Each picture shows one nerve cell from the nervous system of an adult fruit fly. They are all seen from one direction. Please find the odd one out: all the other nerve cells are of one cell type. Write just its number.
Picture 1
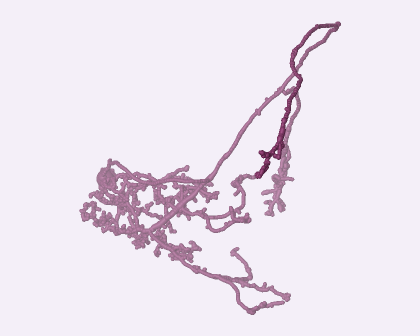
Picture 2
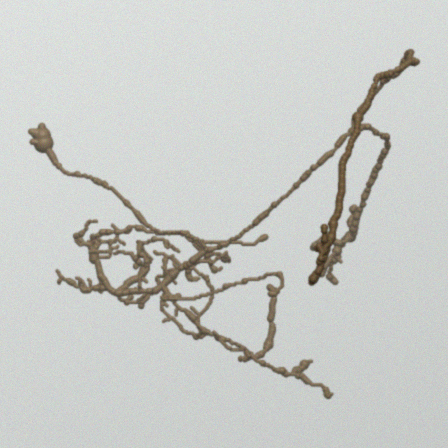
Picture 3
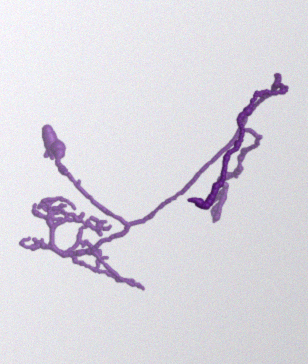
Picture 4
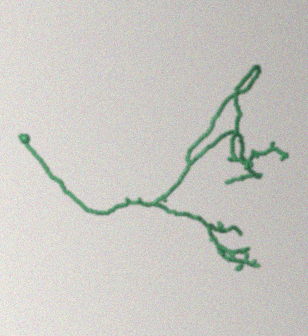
4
